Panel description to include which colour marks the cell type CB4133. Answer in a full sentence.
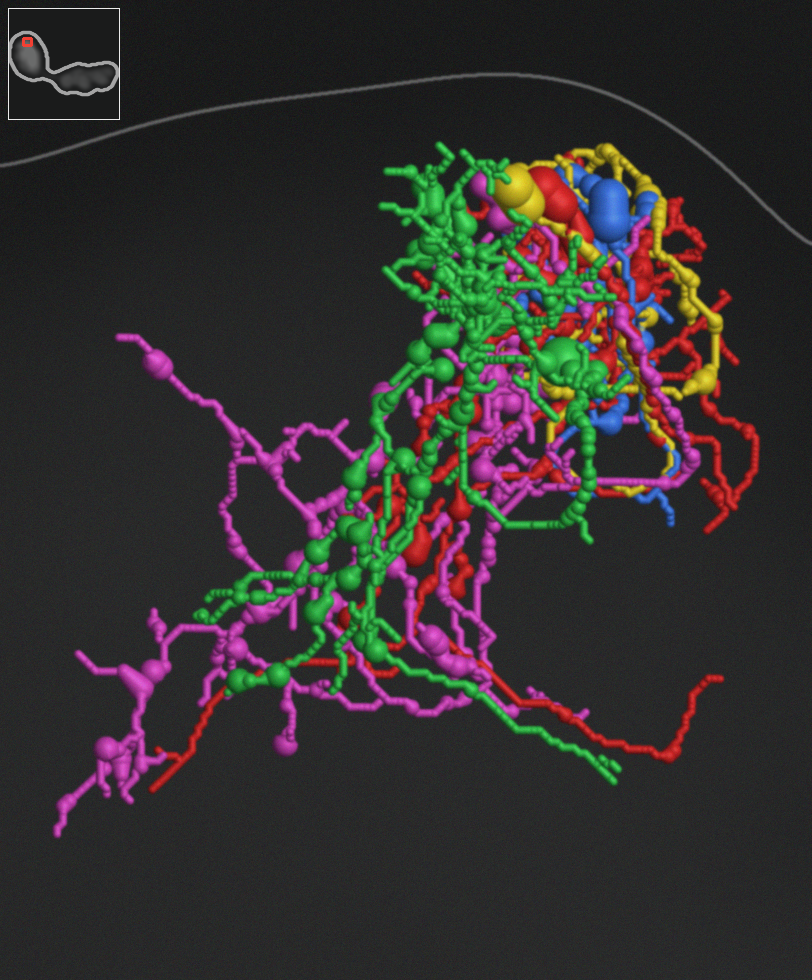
The colour is red.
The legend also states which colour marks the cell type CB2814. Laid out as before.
The colour is magenta.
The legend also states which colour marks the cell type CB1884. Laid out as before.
The colour is yellow.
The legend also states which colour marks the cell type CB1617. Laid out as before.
The colour is blue.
